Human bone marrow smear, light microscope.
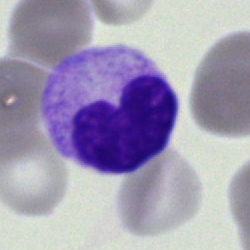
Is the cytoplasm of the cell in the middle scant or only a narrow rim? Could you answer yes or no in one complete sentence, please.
No, the cytoplasm of this cell is abundant.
